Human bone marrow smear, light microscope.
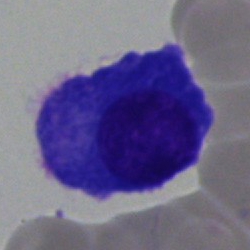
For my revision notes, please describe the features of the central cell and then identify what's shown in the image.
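Here the nucleus sits off-centre toward the right and stains darker than the cytoplasm around it. That cytoplasm is deep blue and broadest on the left side of the cell. You are looking at a plasma cell.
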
